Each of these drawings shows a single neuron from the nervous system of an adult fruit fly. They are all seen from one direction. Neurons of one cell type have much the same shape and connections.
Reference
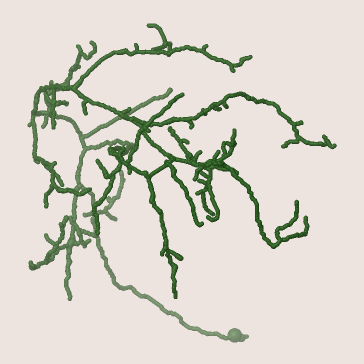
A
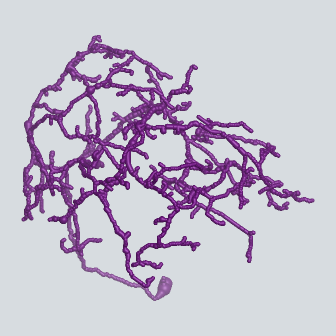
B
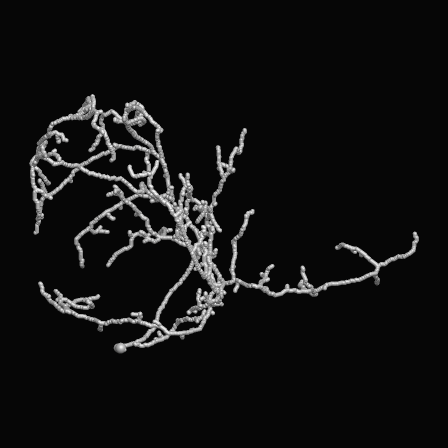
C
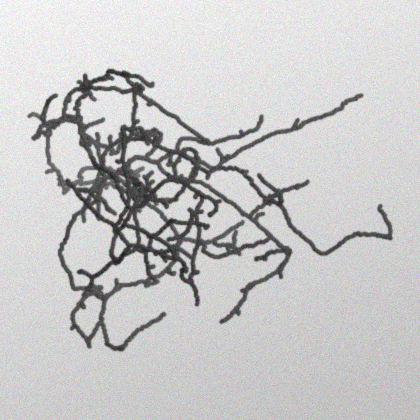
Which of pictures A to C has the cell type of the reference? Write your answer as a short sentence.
Picture A is of the same cell type.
